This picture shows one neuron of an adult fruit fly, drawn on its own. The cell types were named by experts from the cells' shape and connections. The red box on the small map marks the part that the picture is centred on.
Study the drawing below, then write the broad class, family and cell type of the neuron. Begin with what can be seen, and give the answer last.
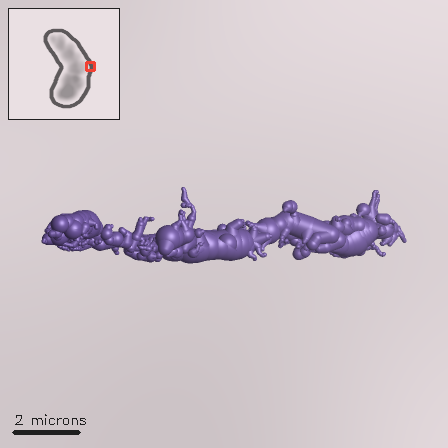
No cell body is drawn. From left to right in the picture it spans about 11 microns. Dozens of branch ends can be seen. Its broad class is photoreceptor or other optic-lobe sensory neuron. Its family is called class visual. The cell type is R1-R6.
